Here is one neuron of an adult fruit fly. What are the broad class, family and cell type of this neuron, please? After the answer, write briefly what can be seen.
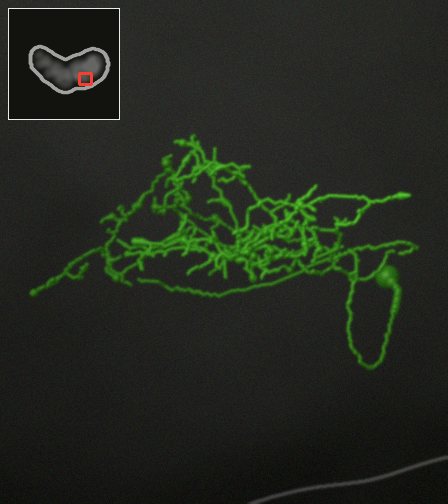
It is a central-brain intrinsic neuron. The family is hemilineage TRdm. The cell type is GNG354. The cell body is on the right of the picture. Dozens of branch ends can be seen.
